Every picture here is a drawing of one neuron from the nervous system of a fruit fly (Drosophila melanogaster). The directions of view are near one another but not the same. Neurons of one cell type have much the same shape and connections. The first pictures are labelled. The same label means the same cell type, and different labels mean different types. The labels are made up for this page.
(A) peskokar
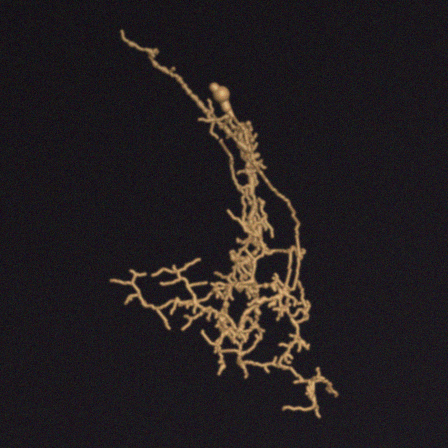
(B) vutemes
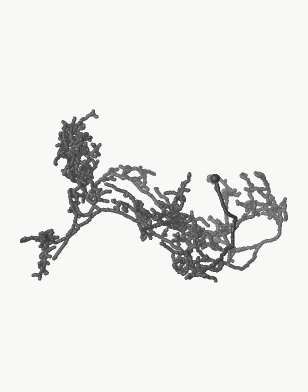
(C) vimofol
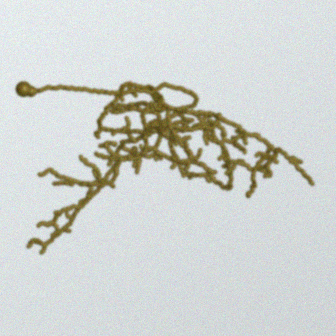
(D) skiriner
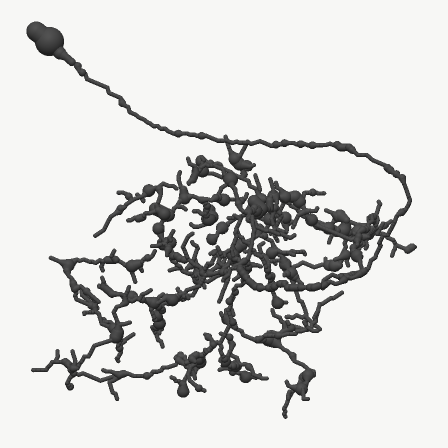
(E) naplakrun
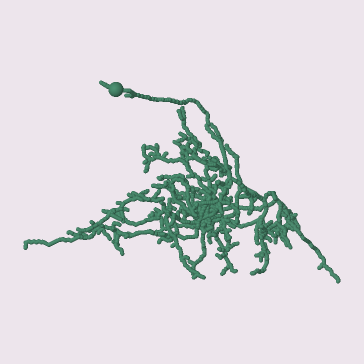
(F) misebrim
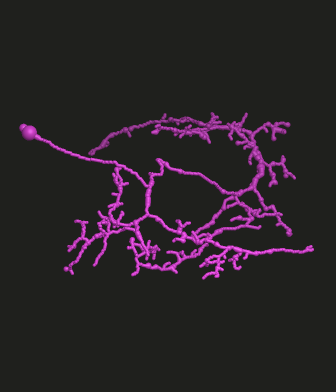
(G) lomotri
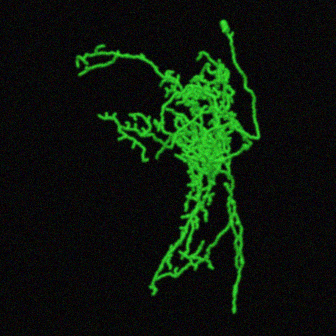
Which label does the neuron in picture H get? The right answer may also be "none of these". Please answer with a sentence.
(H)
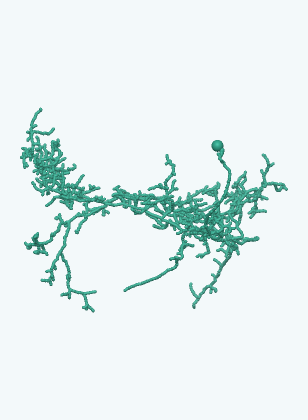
It belongs to none of these.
